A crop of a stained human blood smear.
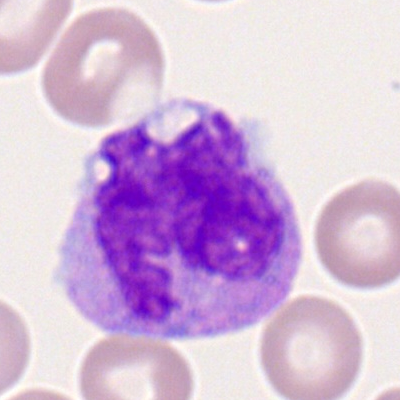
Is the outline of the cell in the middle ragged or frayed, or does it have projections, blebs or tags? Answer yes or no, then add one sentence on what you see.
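Yes. The cell outline is irregular, with a pale frayed edge at the upper right.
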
